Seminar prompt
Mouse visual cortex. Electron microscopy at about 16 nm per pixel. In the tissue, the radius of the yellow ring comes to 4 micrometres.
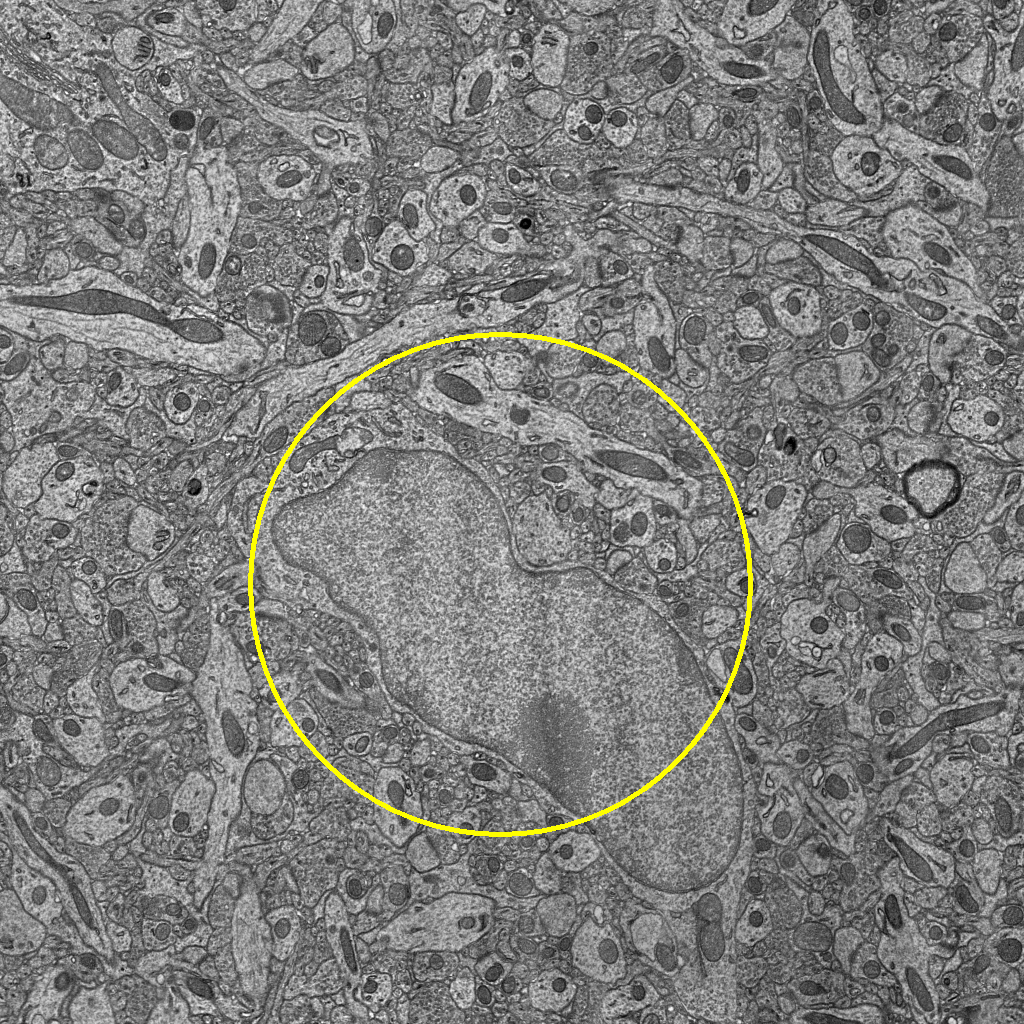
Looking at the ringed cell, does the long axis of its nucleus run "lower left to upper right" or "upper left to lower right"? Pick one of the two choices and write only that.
Upper left to lower right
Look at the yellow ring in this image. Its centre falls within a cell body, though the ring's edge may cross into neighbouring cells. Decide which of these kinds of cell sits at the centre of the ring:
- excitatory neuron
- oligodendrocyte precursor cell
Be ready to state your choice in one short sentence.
The kind of cell at the ring's centre is an oligodendrocyte precursor cell.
